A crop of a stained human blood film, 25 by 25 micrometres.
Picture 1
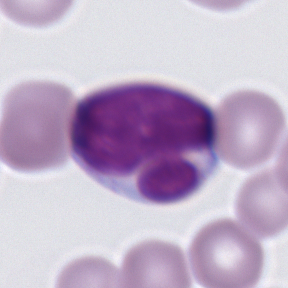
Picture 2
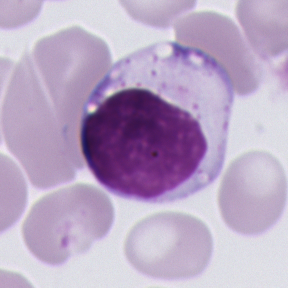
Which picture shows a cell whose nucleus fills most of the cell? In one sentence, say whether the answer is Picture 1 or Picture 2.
Picture 1 shows a cell whose nucleus fills most of it.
